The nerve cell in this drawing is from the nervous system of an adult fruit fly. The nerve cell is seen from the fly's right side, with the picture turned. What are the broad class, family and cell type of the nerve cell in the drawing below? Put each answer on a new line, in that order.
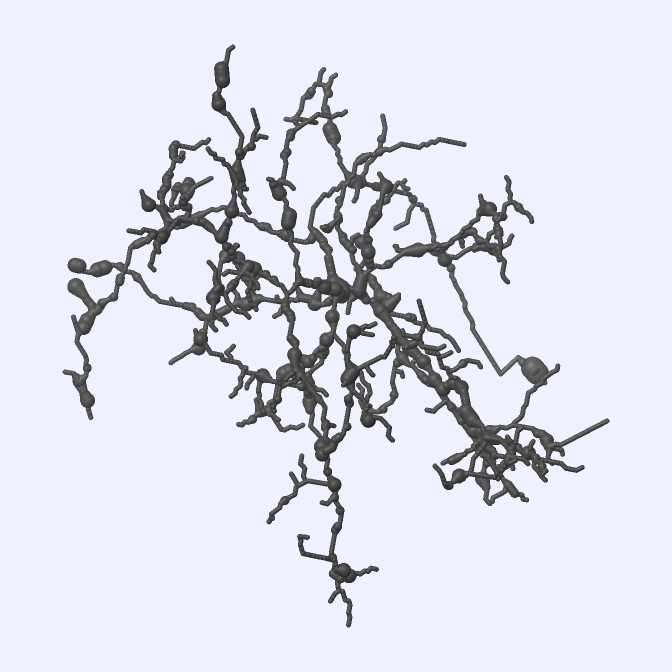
nerve-cord intrinsic neuron
hemilineage 20A.22A
IN20A.22A040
